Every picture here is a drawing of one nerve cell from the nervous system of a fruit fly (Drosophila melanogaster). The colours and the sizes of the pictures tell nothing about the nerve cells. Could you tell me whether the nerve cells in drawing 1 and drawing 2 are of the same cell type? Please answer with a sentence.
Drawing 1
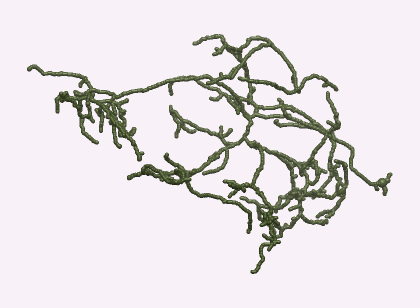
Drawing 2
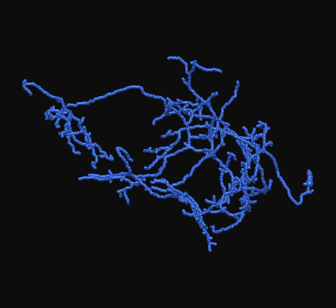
They are of the same cell type.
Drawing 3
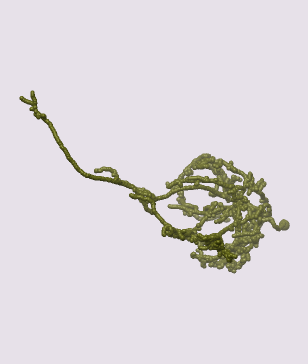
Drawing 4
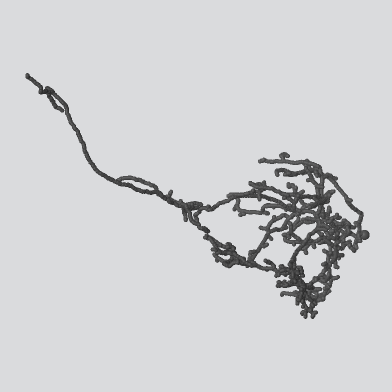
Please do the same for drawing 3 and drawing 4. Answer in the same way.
They are of the same cell type.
